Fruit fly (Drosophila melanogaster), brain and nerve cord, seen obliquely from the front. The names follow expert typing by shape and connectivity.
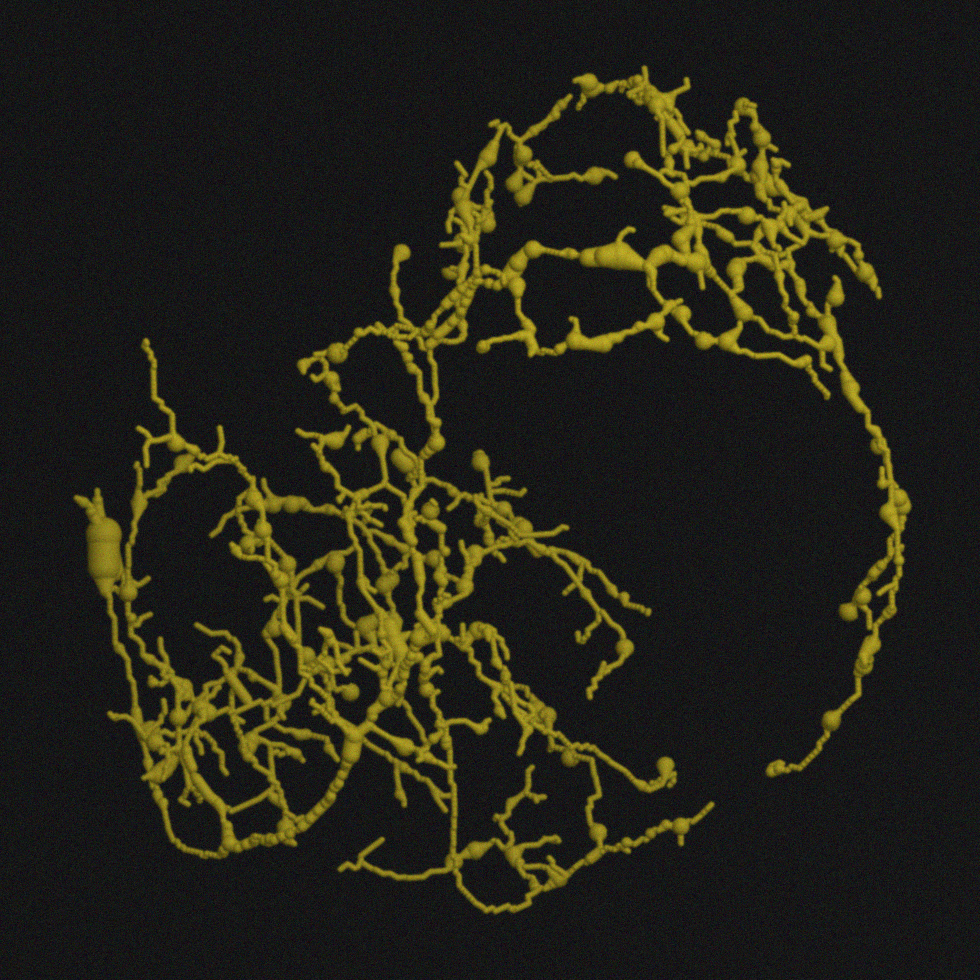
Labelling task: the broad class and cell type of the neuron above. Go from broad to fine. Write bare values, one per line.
nerve-cord intrinsic neuron
INXXX263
